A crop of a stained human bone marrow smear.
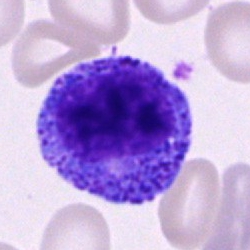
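Promyelocyte at the middle of a stained human bone marrow smear. The cell is round, with a finely bumpy edge. Its nucleus sits toward the upper part, while the cytoplasm forms a band that is widest along the lower edge. Granules also lie over the edges of the promyelocyte's nucleus.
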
